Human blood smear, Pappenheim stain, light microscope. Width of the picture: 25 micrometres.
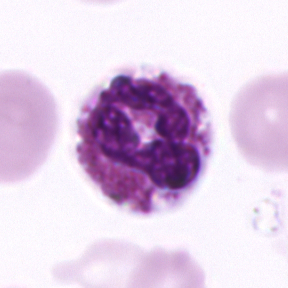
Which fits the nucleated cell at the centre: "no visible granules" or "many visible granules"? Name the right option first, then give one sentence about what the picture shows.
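Many visible granules. The cytoplasm is packed with coarse granules.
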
